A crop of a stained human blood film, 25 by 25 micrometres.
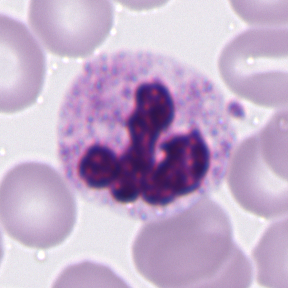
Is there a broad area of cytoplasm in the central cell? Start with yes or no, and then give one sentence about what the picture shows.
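Yes. The cytoplasm is abundant and pale pink.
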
